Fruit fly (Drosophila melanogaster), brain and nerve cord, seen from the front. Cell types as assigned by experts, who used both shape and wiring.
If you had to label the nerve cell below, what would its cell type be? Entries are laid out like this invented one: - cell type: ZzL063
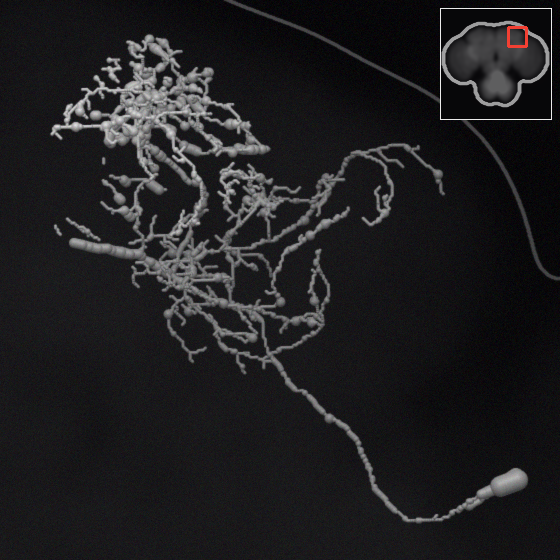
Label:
- cell type: LHAV3m1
